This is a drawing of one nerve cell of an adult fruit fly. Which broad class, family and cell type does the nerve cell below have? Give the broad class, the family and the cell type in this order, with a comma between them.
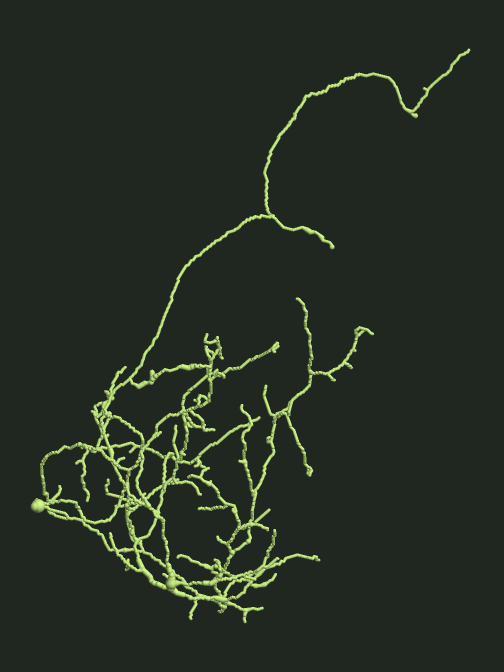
nerve-cord intrinsic neuron, hemilineage 16B, IN16B075_h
